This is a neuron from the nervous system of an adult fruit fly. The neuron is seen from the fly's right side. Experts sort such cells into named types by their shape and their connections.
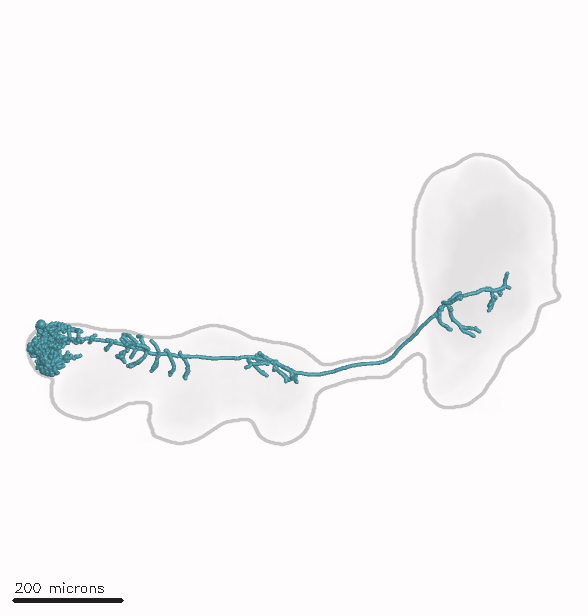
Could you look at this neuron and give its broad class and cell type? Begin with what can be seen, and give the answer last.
The cell body can be seen on the left of the picture. From left to right in the picture it spans about 900 microns. It is an ascending neuron. It is of cell type ANXXX099.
